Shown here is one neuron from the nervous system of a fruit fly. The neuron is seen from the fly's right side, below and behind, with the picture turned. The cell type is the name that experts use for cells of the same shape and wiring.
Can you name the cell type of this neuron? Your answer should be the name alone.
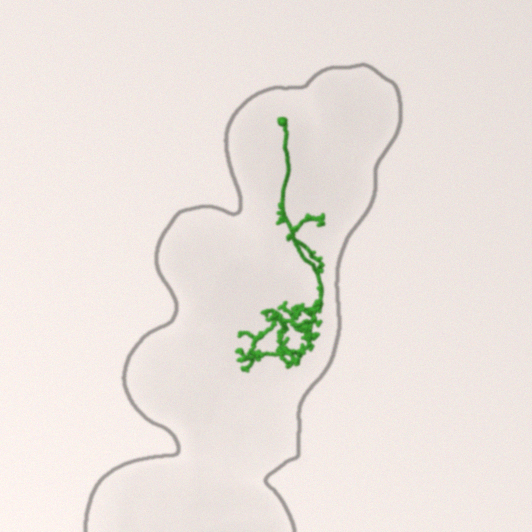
IN06B066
